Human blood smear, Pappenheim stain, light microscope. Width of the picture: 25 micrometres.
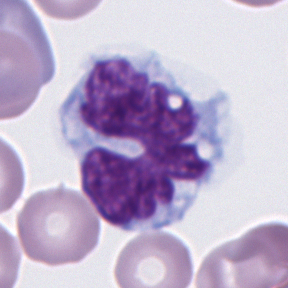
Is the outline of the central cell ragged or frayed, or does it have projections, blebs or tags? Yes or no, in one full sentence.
Yes, this cell has an outline that is rough instead of smooth.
